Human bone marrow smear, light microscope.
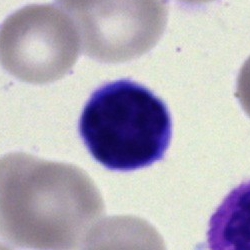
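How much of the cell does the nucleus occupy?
Nearly all of it.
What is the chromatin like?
Dense, staining deep blue-purple.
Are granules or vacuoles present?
Neither is visible.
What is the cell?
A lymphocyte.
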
